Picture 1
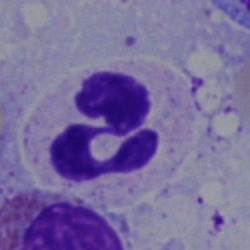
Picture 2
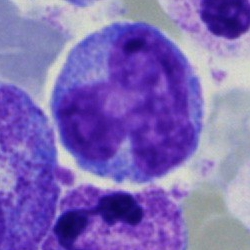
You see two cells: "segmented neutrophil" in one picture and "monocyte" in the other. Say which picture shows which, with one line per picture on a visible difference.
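Picture 1 shows a segmented neutrophil: The cytoplasm is abundant and pale lilac-grey.
Picture 2 shows a monocyte: The nucleus fills most of the cell.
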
